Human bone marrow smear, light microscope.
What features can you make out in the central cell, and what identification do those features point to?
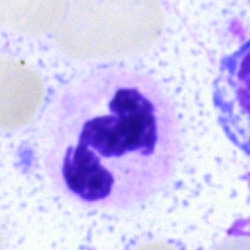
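Follow the nucleus from upper right to lower left: it is divided into linked lobes. The chromatin is dense, dark purple and coarsely clumped. Around it lies plentiful pale pink cytoplasm holding only fine, faint granules, no coarse coloured ones. This is a segmented neutrophil.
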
